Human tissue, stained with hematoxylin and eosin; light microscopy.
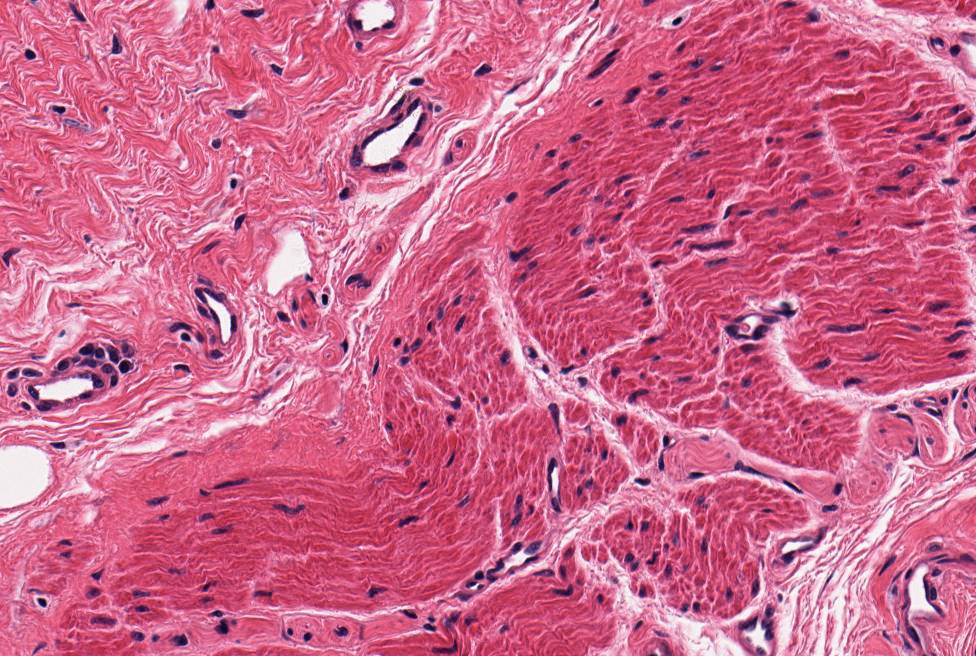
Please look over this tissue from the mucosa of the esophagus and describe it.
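Smooth muscle bundles fill the right and lower parts of the field, and wavy collagenous connective tissue lies in the upper left. Neighbouring bundles are cut in differing planes, some lengthwise, some across or obliquely. Muscle nuclei are elongated, dark blue and parallel to their fibres. Several small blood vessels with narrow lumina sit in that connective tissue.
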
